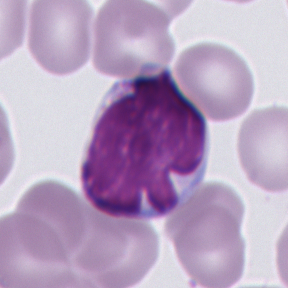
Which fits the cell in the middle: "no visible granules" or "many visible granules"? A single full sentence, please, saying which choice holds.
The cytoplasm of this cell holds no visible granules.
